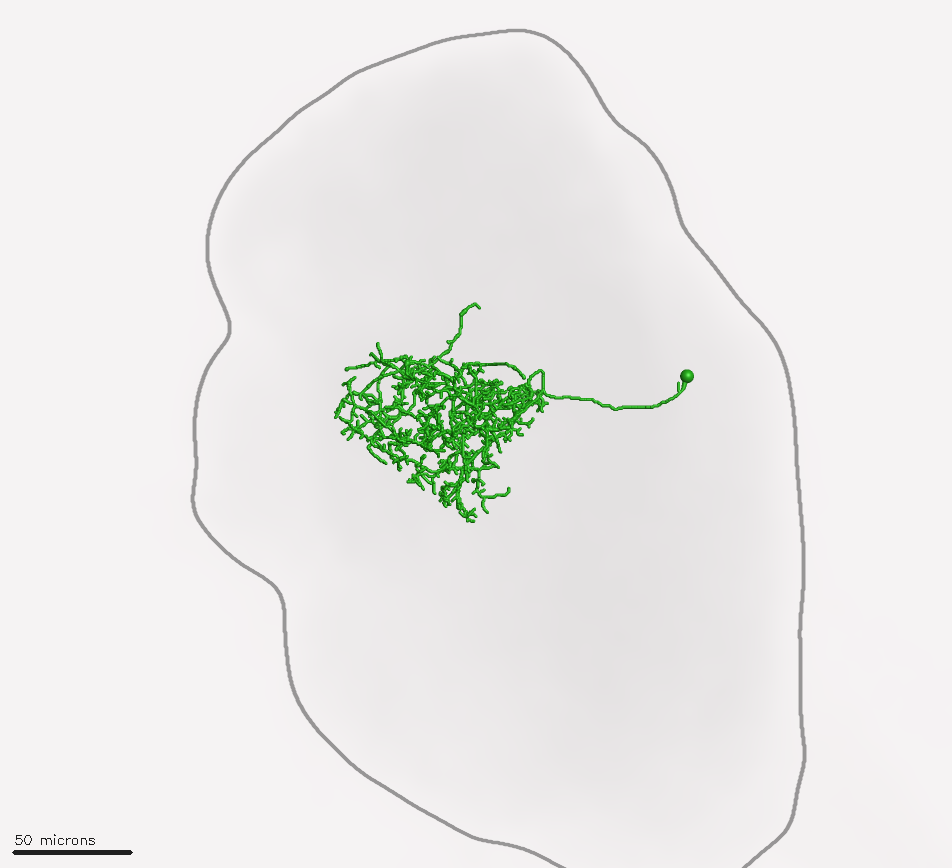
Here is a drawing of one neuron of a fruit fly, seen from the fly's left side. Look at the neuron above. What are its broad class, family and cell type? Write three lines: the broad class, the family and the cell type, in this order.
central-brain intrinsic neuron
hemilineage VLPl&p1_posterior
AVLP489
